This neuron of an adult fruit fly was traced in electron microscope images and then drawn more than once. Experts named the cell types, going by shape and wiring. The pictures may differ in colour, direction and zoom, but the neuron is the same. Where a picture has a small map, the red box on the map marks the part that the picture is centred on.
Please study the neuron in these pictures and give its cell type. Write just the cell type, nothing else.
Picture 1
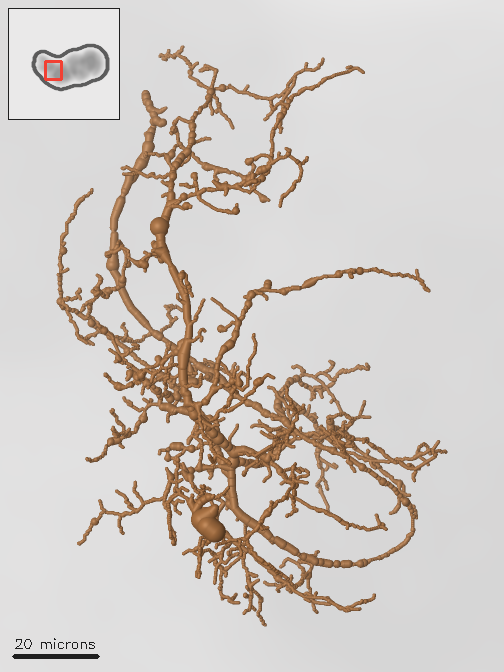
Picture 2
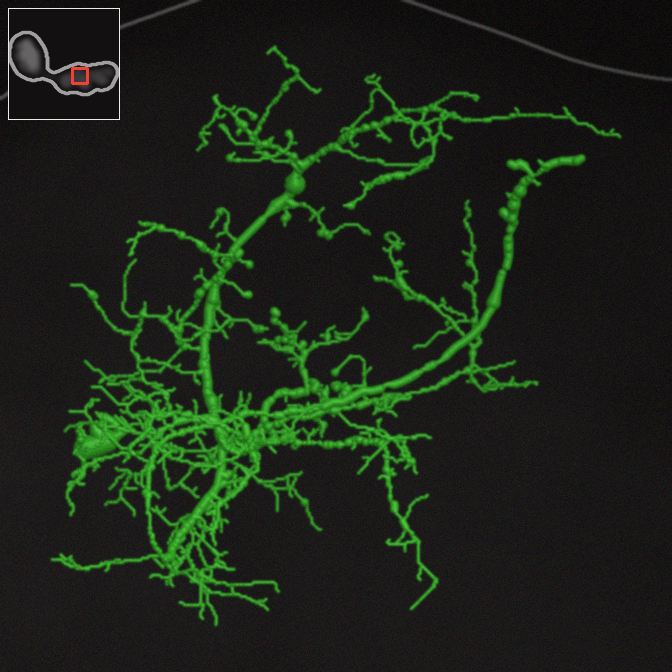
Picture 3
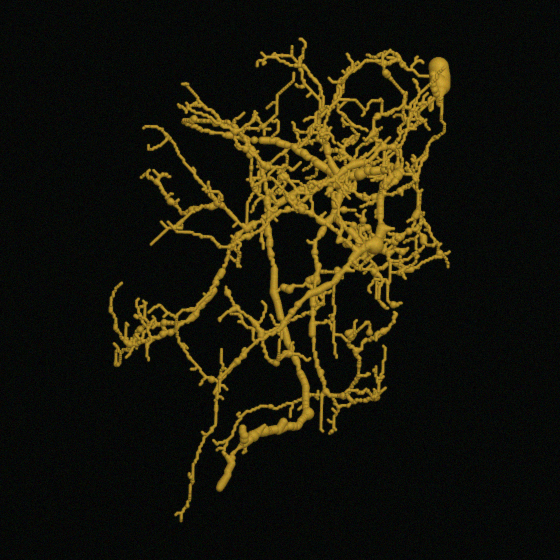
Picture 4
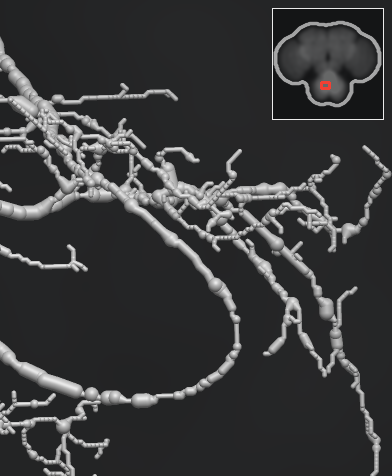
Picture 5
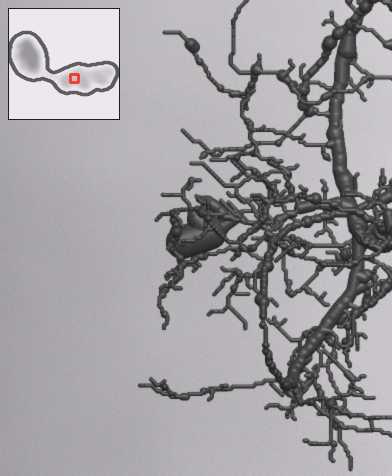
IN17A039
